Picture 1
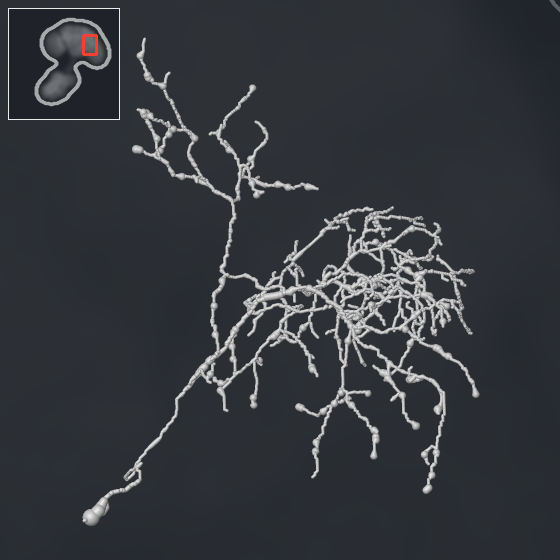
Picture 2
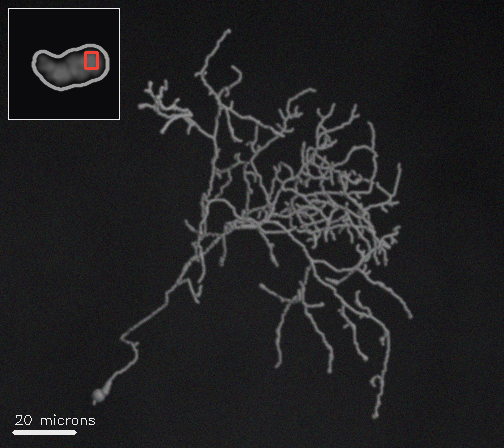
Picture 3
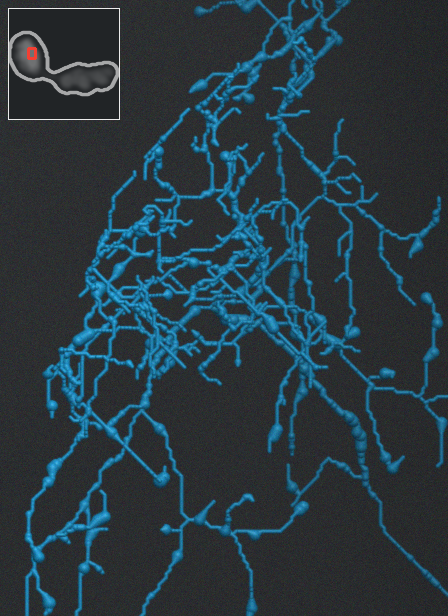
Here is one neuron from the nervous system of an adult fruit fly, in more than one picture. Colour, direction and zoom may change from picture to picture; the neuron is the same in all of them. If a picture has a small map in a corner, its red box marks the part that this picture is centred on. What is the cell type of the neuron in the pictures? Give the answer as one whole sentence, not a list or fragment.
The single neuron here is of type LT68.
